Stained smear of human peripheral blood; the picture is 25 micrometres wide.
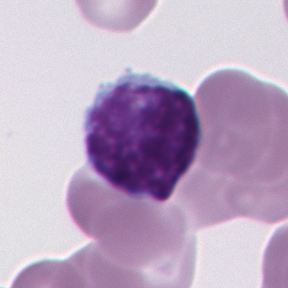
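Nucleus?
Single, unlobed; chromatin dark purple, coarsely clumped.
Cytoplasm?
Thin pale bluish rim, mainly along the top edge.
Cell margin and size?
Small fine projections fringe the upper edge; cell about 11 micrometres across.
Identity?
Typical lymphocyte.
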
